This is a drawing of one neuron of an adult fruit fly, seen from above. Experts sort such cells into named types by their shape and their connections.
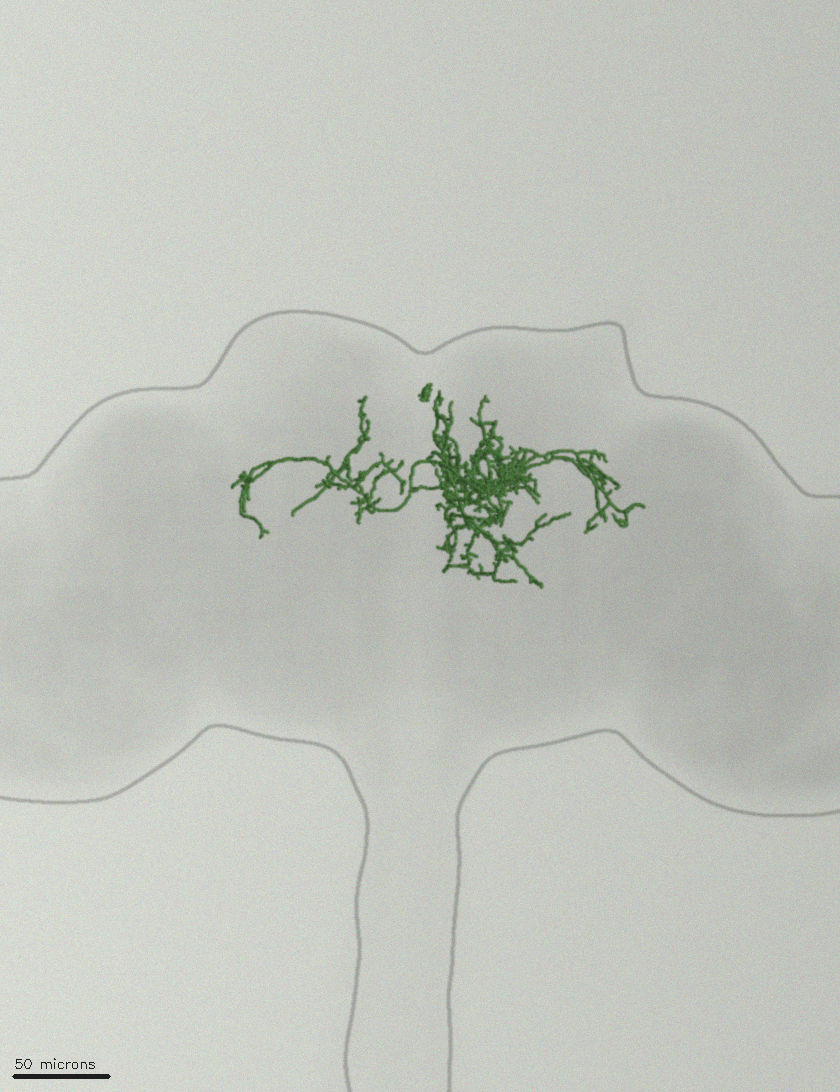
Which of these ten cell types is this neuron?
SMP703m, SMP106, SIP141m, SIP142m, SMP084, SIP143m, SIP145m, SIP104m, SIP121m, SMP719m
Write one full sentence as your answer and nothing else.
Of the cell type SMP084 is this neuron.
